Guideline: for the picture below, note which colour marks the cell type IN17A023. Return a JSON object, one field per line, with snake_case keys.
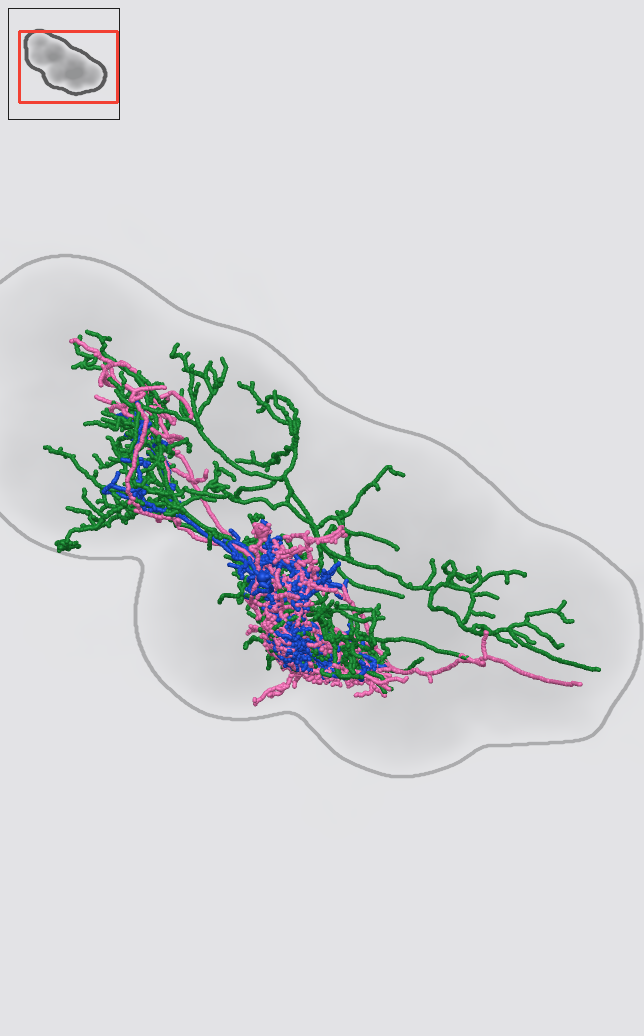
{
 "colour": "blue"
}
